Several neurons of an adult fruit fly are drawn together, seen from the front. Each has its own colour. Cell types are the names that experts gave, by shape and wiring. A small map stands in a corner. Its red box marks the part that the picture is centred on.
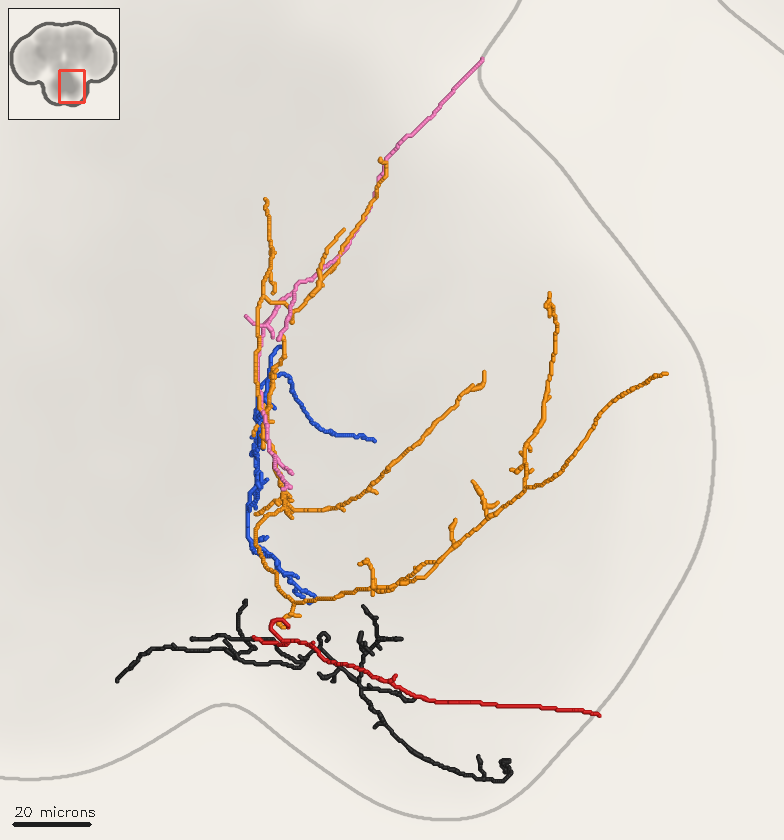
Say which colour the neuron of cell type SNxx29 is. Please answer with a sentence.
The colour is blue.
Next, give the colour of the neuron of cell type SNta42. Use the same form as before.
The colour is black.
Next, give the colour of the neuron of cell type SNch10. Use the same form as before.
The colour is red.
